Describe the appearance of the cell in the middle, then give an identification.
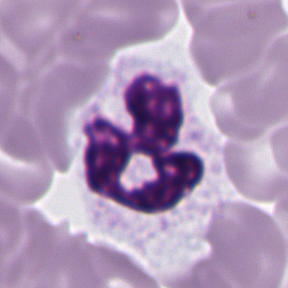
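Three broad portions joined by thick bands of chromatin make up the nucleus, which curls into a loop enclosing a small pale hole near the middle of the cell. The cytoplasm is plentiful and very pale, almost colourless. The outline of the cell is irregular and angular rather than round. This is a segmented neutrophil.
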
